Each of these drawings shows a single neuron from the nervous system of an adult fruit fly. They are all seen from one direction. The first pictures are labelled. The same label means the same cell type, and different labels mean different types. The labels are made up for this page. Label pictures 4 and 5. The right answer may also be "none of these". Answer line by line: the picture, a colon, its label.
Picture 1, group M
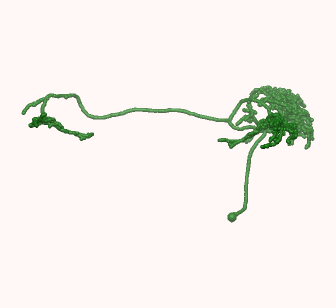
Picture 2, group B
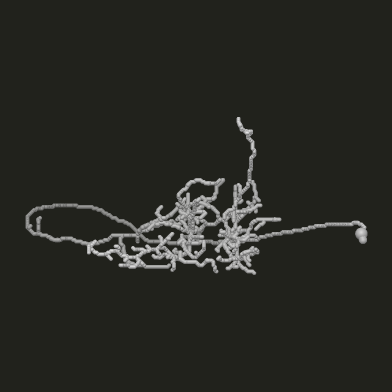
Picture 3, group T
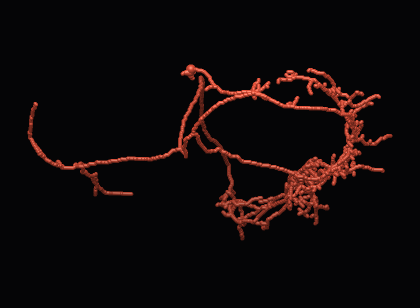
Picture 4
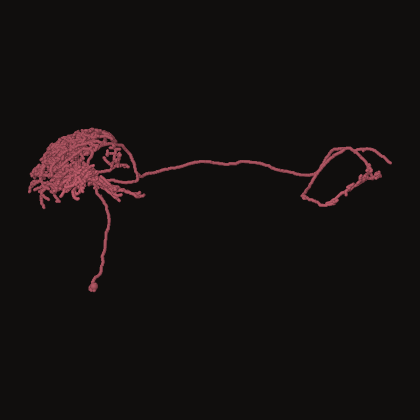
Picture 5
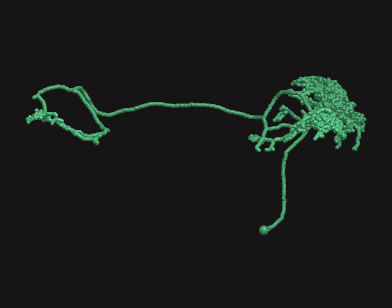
4: group M
5: group M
